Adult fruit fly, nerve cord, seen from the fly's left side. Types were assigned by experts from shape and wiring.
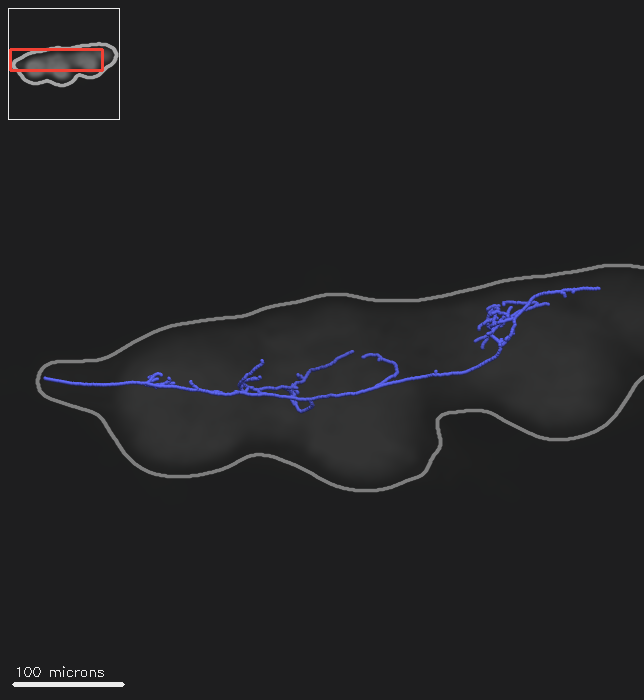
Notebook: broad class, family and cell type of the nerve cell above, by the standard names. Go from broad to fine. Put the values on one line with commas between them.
descending neuron, hemilineage SMPpv2_dorsal, DNp60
